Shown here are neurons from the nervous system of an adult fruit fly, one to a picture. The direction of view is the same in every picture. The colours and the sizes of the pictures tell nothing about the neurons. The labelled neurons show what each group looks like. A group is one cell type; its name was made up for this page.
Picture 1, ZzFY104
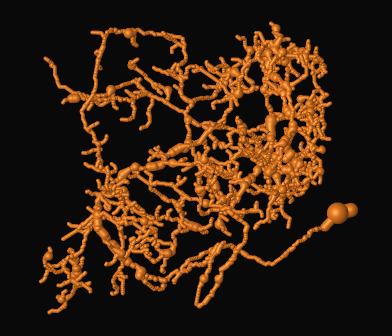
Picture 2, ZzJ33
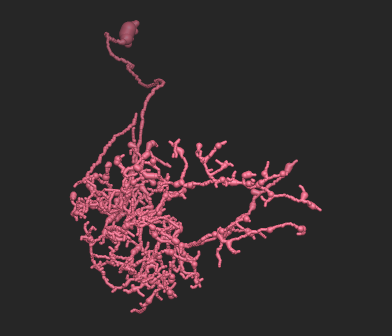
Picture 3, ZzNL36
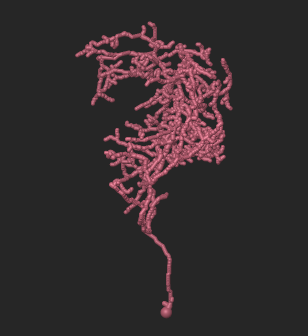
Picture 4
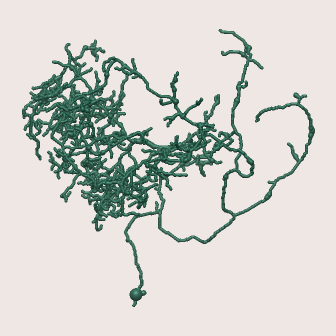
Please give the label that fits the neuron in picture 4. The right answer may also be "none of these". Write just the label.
ZzNL36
